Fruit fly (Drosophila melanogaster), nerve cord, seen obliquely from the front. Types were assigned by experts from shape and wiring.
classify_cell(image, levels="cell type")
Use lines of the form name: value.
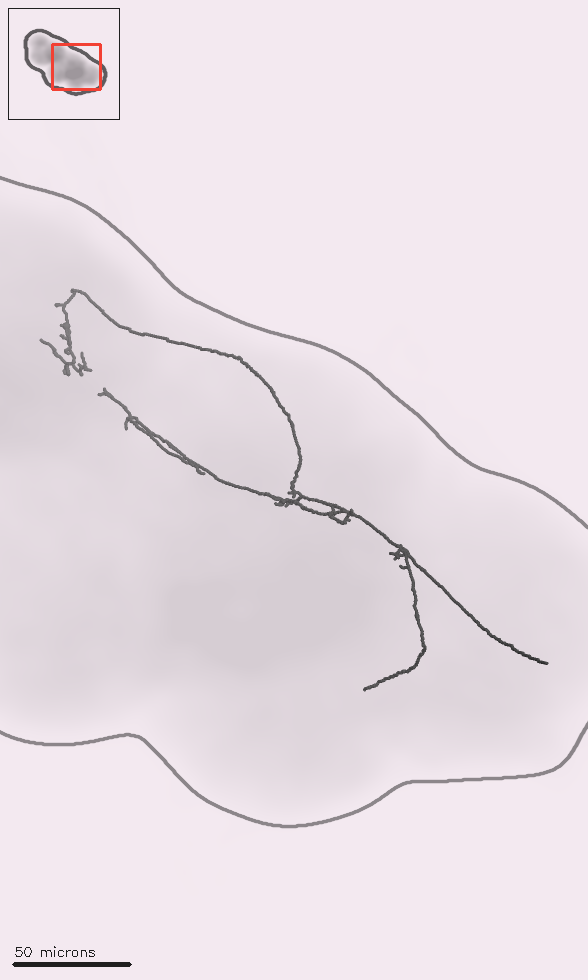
cell type: ANXXX338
